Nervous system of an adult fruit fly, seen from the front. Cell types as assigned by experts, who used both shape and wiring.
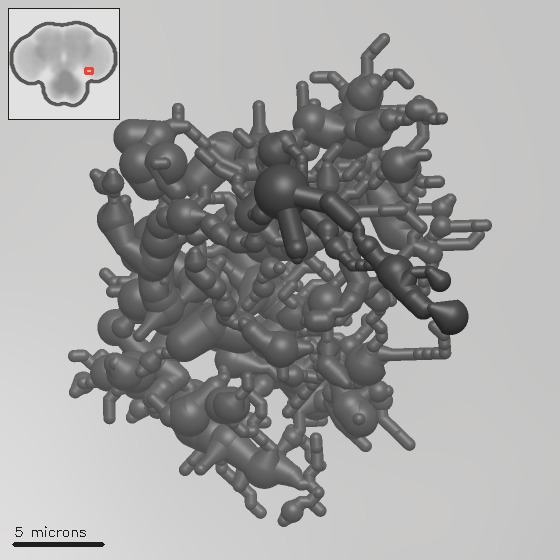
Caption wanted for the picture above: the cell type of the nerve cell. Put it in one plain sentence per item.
The cell type is Pm4.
